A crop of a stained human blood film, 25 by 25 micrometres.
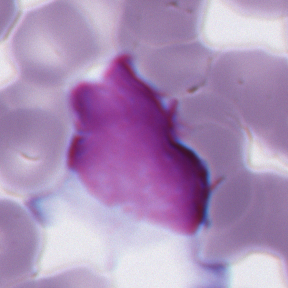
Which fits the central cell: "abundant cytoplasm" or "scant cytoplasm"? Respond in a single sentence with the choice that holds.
In this cell, the cytoplasm is scant.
